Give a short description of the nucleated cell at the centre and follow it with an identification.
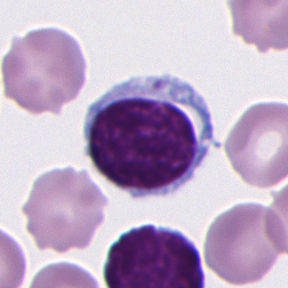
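Checking the outline first: the cell is round. Next, the nucleus is round to slightly oval, with no indentation. Last, the cytoplasm is pale blue and holds no coarse granules. The nucleated cell at the centre is a typical lymphocyte.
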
